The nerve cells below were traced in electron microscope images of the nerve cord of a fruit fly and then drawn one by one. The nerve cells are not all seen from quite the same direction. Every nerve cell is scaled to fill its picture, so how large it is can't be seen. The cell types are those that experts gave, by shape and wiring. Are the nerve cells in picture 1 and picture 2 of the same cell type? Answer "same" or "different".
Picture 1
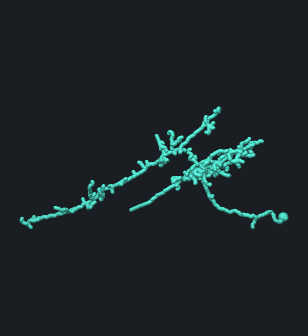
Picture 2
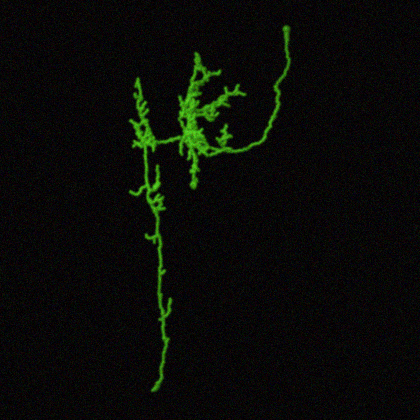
same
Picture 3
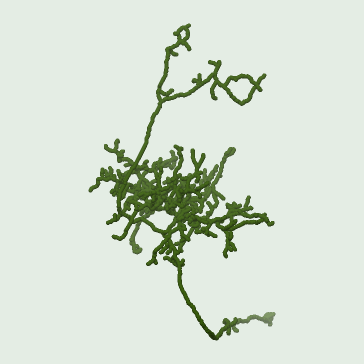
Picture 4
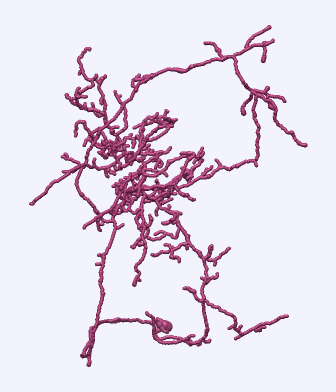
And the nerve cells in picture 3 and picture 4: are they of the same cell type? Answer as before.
same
